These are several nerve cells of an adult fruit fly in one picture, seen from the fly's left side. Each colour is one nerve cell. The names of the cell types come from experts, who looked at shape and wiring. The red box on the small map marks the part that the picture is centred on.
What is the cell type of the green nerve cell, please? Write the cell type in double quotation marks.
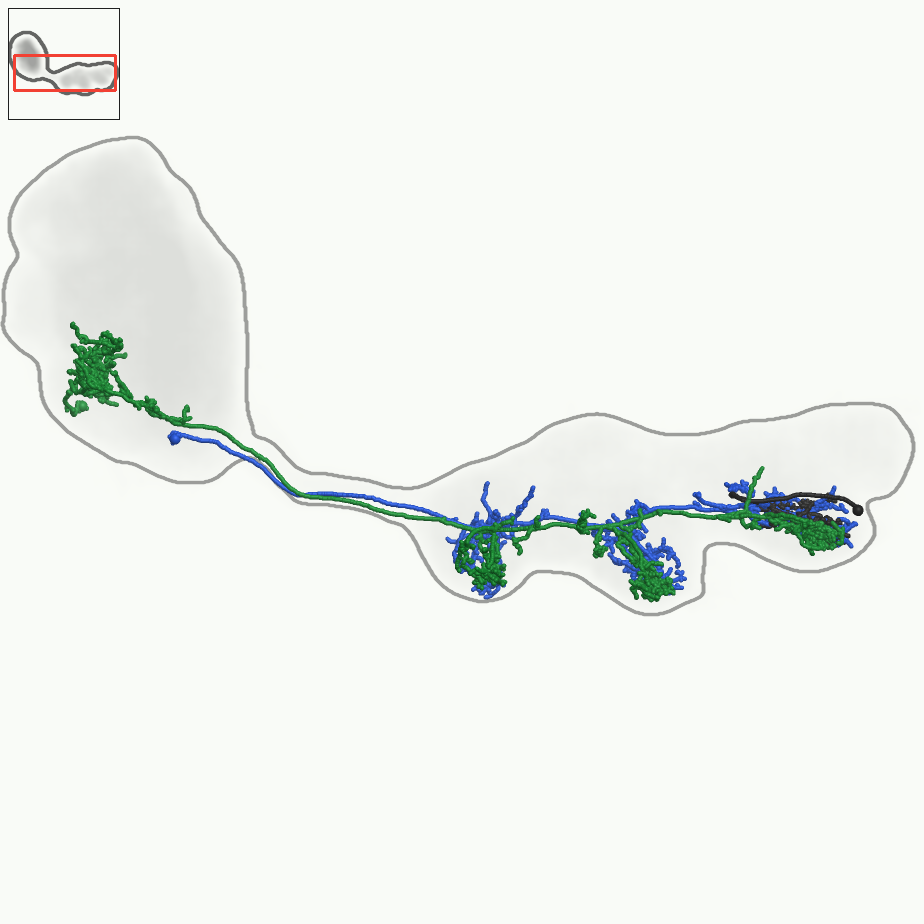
"DNge075"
